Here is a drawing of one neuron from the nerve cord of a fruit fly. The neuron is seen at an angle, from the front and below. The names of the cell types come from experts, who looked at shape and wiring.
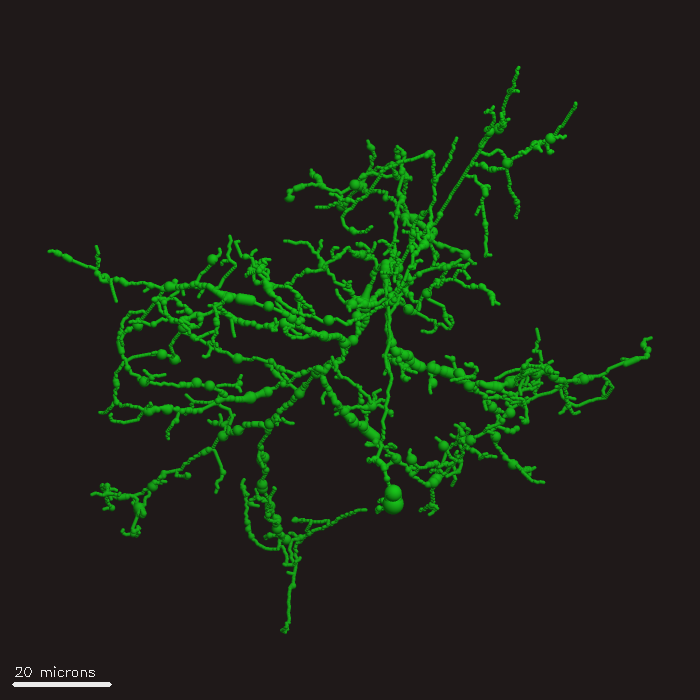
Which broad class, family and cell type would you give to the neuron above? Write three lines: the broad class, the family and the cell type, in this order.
nerve-cord intrinsic neuron
hemilineage 00A
IN00A034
